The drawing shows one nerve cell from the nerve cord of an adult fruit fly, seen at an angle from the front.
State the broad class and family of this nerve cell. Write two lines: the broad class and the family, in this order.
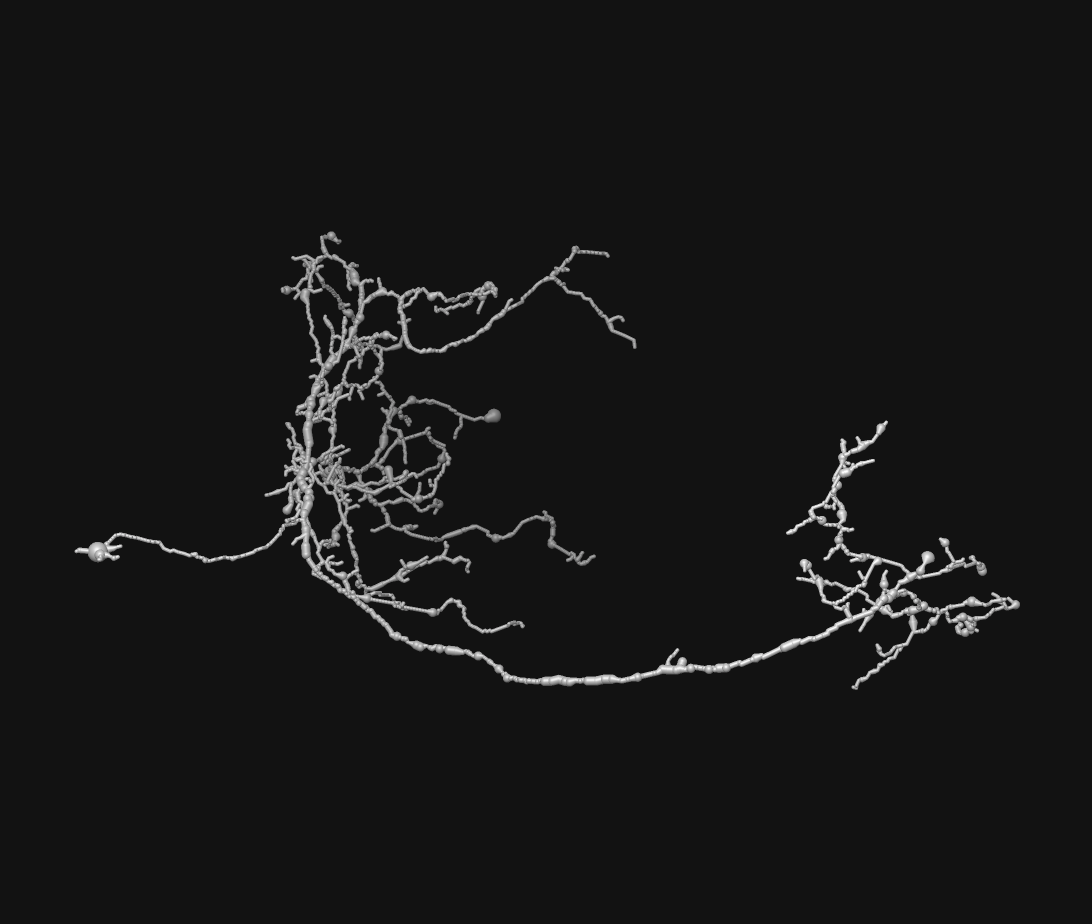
nerve-cord intrinsic neuron
hemilineage 01A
